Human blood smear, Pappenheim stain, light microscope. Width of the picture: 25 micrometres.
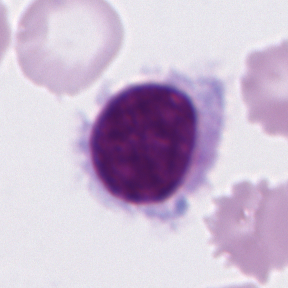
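Hairy cell at the centre of a stained smear of human peripheral blood. Its border is ragged rather than smooth, and fine hair-like projections stand out from the surface all around the margin. The nucleus is oval, with a smooth outline and no indentation. The cytoplasm is pale greyish-blue.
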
